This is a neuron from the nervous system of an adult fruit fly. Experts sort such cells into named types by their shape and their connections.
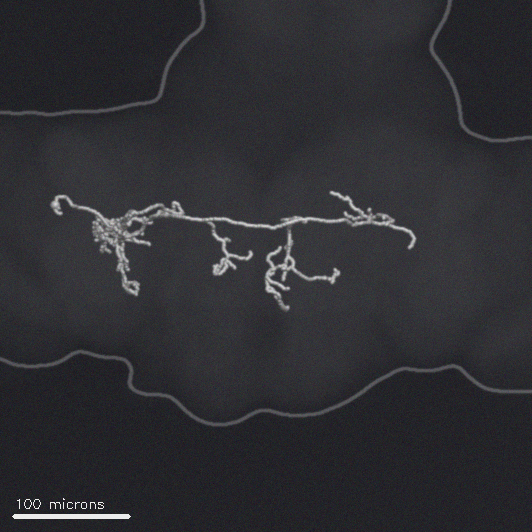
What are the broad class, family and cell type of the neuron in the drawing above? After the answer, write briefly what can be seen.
It is a central-brain intrinsic neuron. Its family is hemilineage SLPal2. Its cell type is AVLP742m. The cell body can be seen on the left of the picture. By the scale bar it is about 300 microns wide in this view.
